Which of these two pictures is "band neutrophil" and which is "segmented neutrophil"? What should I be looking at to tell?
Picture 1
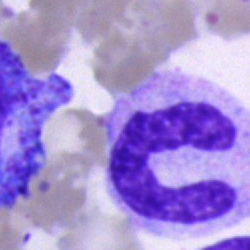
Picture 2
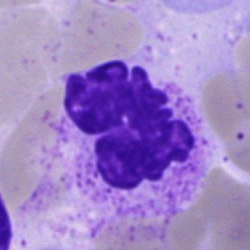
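Picture 1 is the band neutrophil, and picture 2 is the segmented neutrophil. In picture 1 the nucleus is curved into a C shape that opens toward the right, and its chromatin is coarse and clumped. In picture 2 the nucleus is irregular and folded into several lobes with notched edges, and it sits toward the upper part of the cell, so the widest band of cytoplasm lies below it.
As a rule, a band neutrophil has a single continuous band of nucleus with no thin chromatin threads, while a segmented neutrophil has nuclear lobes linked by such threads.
The cytoplasm differs a little as well: in picture 1 it is pale pinkish-lilac with fine, faint pinkish granules, while in picture 2 it is plentiful and very pale lilac, with many fine purple granules scattered through it.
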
